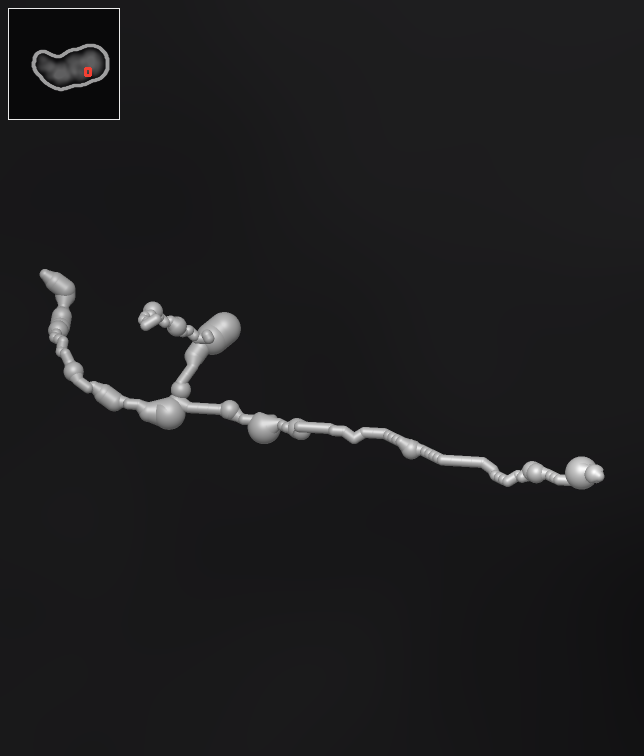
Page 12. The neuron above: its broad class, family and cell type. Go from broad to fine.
sensory neuron entering the brain; class mechanosensory; JO-EV5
